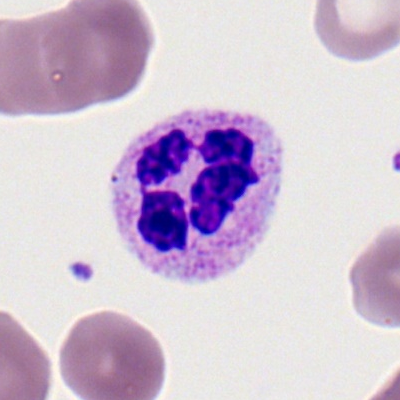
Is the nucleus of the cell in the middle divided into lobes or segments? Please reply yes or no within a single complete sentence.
Yes, the nucleus of this cell is divided into two or more lobes.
